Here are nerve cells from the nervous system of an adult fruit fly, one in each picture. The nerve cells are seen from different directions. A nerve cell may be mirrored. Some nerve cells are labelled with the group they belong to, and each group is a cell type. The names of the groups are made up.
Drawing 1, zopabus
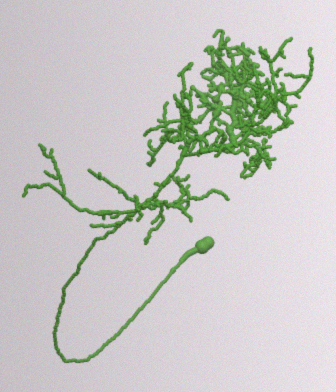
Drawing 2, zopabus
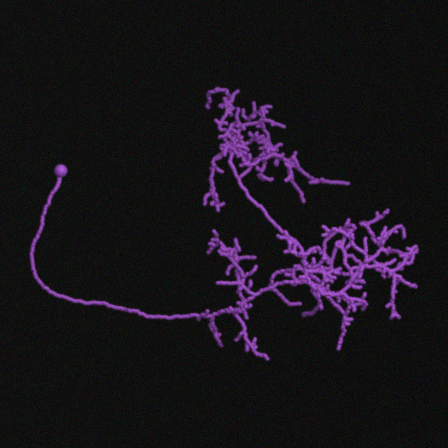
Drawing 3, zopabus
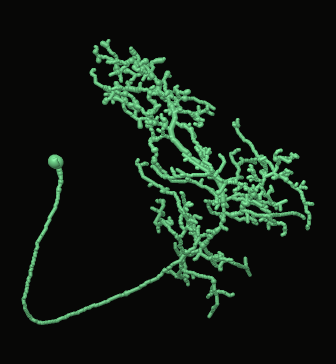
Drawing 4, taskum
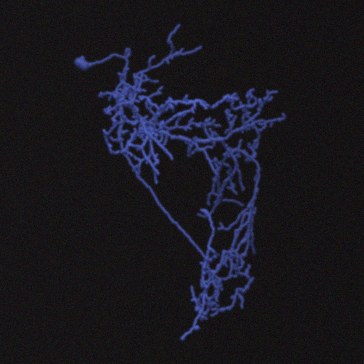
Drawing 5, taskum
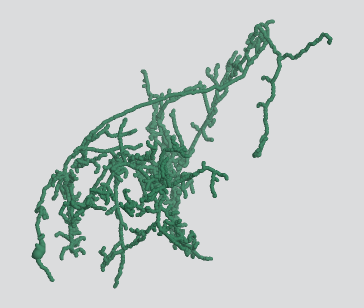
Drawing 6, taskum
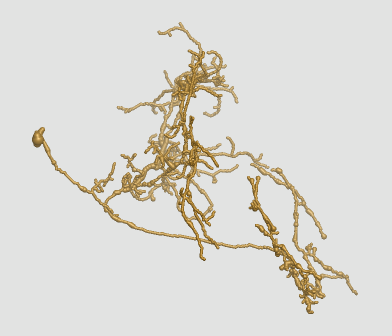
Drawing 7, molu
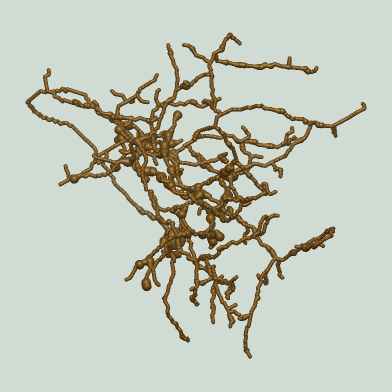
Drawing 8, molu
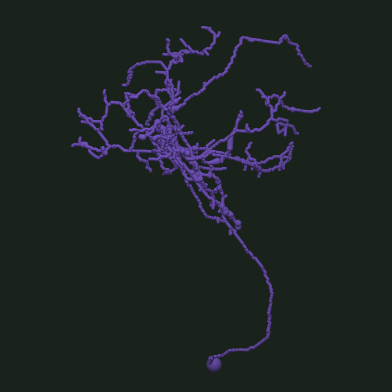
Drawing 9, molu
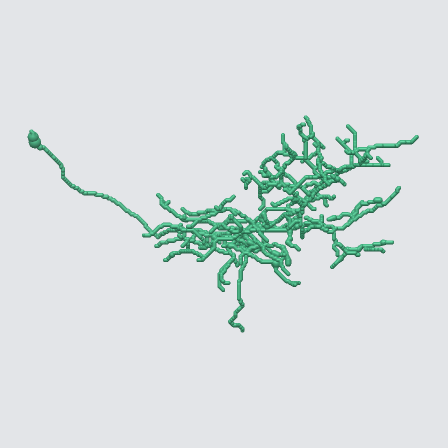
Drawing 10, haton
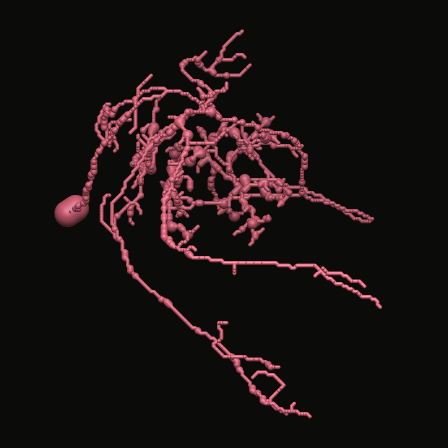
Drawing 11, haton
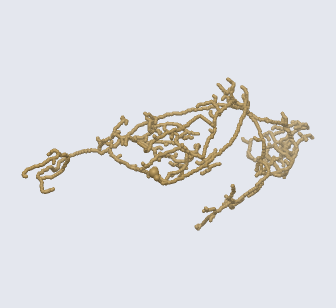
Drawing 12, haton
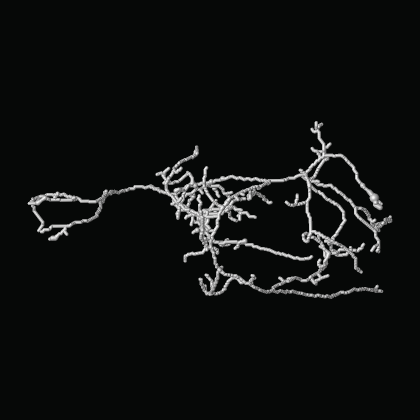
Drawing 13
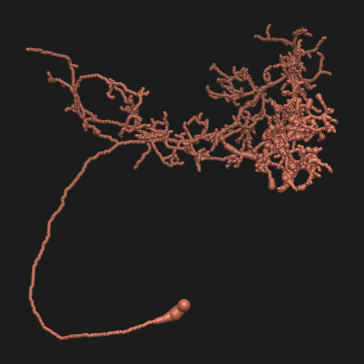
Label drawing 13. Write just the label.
zopabus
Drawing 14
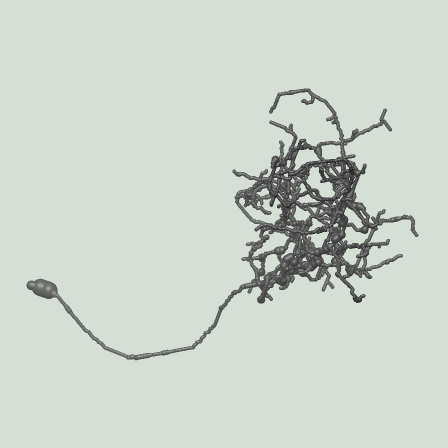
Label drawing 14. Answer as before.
molu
